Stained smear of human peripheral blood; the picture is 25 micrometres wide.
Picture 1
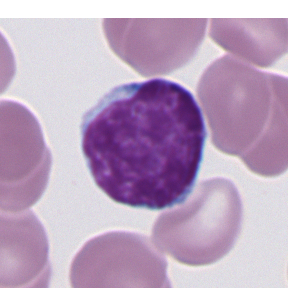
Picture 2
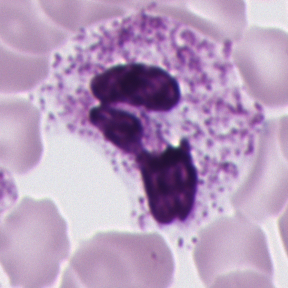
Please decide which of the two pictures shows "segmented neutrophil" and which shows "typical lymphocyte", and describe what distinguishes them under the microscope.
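Of the two, picture 1 is the typical lymphocyte and picture 2 the segmented neutrophil. Nuclear shape: the typical lymphocyte's nucleus is round in outline, with neither lobes nor indentation, whereas the segmented neutrophil's is divided into three separate lobes of dense, dark purple chromatin. Nuclear size: in the lymphocyte the nucleus is about 11 micrometres across and fills about 90% of the cell's area. On the right side it reaches almost to the cell edge, with hardly any cytoplasm visible there. Nucleoli: none can be seen in the neutrophil. Cytoplasm: it is plentiful and very pale in the neutrophil, and pale blue in the lymphocyte.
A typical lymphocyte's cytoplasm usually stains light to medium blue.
Granules: in the neutrophil they lie beside the nucleus without hiding its lobes and are sparser in the lower left part of the cytoplasm. The lymphocyte shows no granules and no vacuoles.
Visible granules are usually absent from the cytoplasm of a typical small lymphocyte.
Surroundings: red cells lie close around the lymphocyte without overlapping it.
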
